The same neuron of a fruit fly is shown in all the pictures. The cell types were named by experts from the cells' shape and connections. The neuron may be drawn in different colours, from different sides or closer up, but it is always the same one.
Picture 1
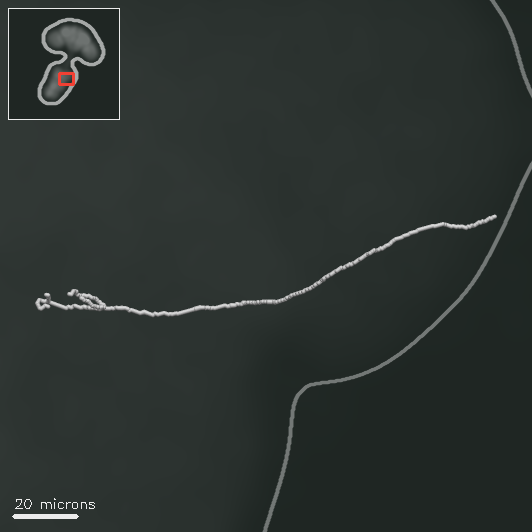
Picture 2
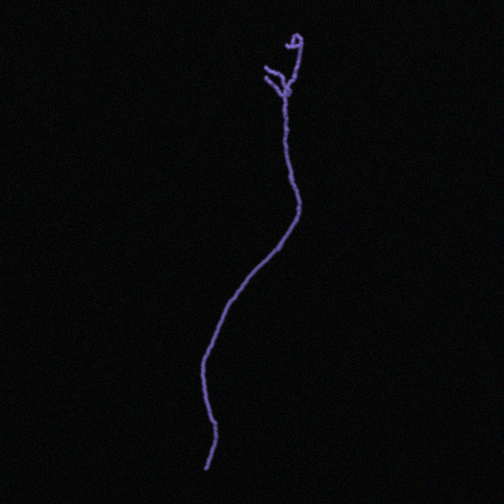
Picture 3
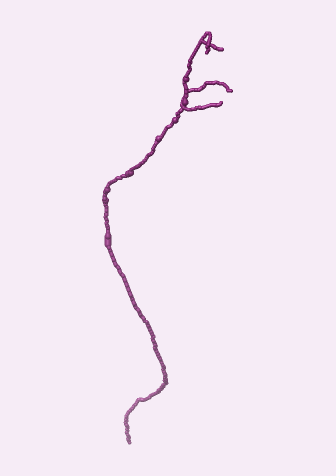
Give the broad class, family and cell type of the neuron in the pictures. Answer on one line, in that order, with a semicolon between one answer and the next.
sensory neuron entering the nerve cord; class gustatory; WG1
